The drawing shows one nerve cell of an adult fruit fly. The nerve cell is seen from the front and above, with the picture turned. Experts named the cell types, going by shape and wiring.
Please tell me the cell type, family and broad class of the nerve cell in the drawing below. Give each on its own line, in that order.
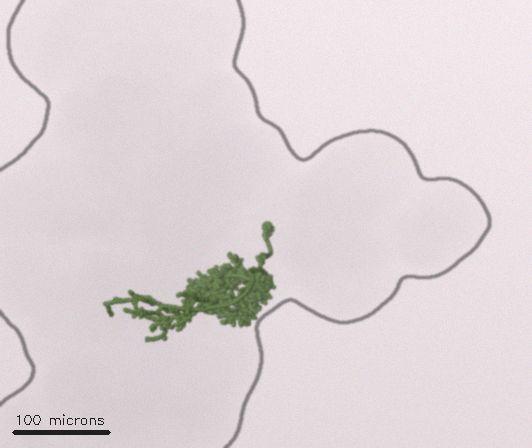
IN03A001
hemilineage 03A
nerve-cord intrinsic neuron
